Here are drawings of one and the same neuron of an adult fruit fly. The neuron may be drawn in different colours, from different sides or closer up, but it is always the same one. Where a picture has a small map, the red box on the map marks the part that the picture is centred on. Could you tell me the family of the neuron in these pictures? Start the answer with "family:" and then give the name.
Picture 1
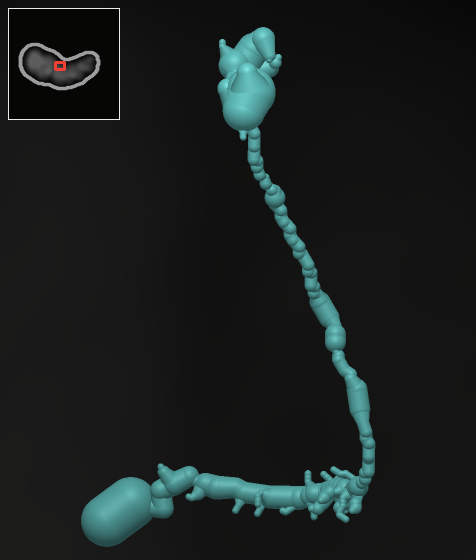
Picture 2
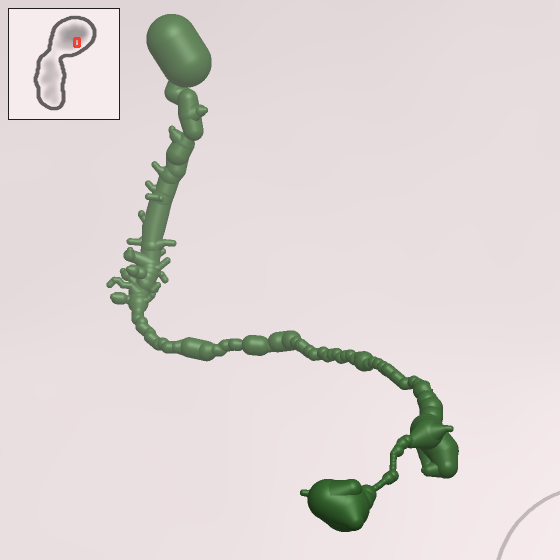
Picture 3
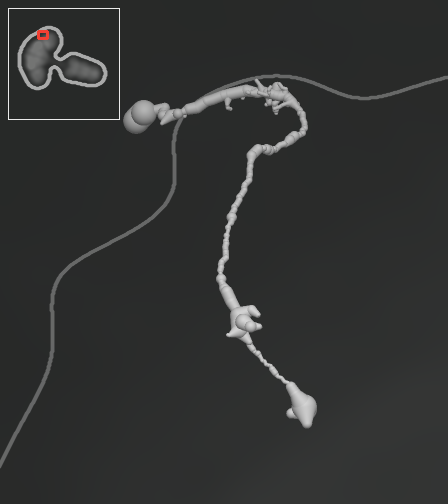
family: L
